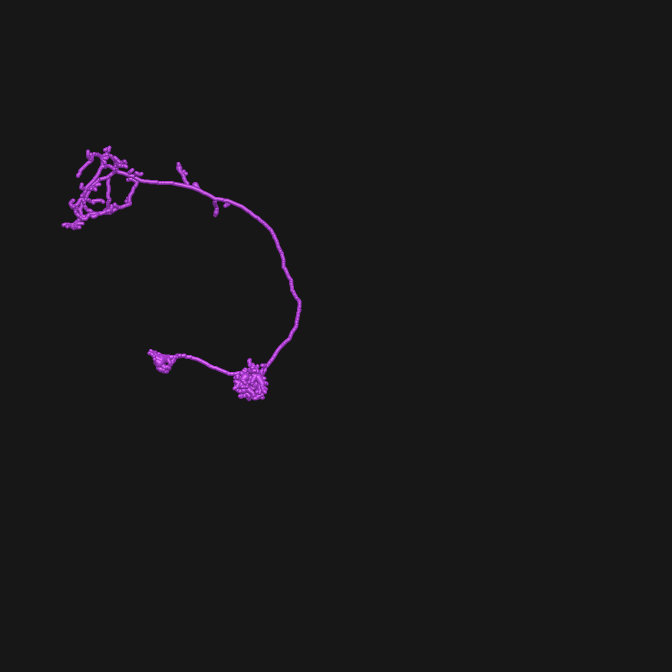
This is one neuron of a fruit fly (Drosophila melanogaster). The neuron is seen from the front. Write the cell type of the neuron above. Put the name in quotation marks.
"VC1_lPN"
